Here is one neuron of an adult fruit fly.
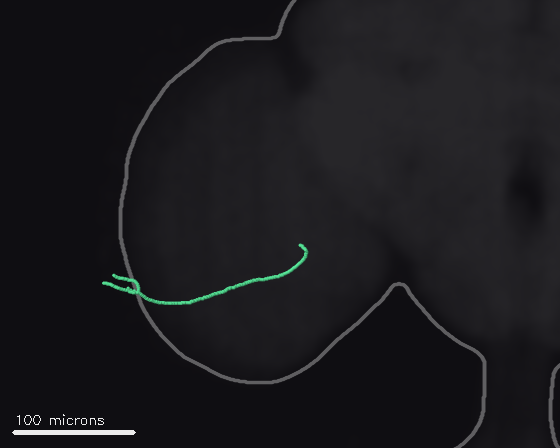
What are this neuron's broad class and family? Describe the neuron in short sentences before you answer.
No cell body is drawn. From left to right in the picture it spans about 170 microns. Its broad class is optic-lobe intrinsic neuron. Its family is L.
